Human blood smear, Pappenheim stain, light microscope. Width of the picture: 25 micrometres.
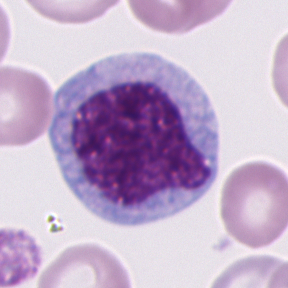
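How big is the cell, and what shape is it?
About 15 micrometres across, I'd say, with a round, smooth outline.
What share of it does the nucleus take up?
About 50% of the cell's area; tiny pink-red dots are scattered over the nucleus, and I see no vacuoles in the cytoplasm.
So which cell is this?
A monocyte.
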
